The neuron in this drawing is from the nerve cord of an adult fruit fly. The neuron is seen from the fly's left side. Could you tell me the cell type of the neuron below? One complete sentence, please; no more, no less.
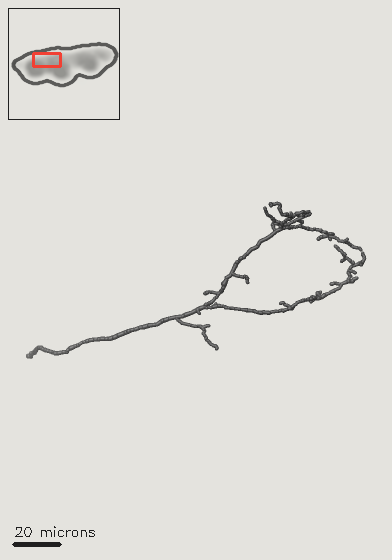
A cell of type SNpp37 is what this neuron is.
